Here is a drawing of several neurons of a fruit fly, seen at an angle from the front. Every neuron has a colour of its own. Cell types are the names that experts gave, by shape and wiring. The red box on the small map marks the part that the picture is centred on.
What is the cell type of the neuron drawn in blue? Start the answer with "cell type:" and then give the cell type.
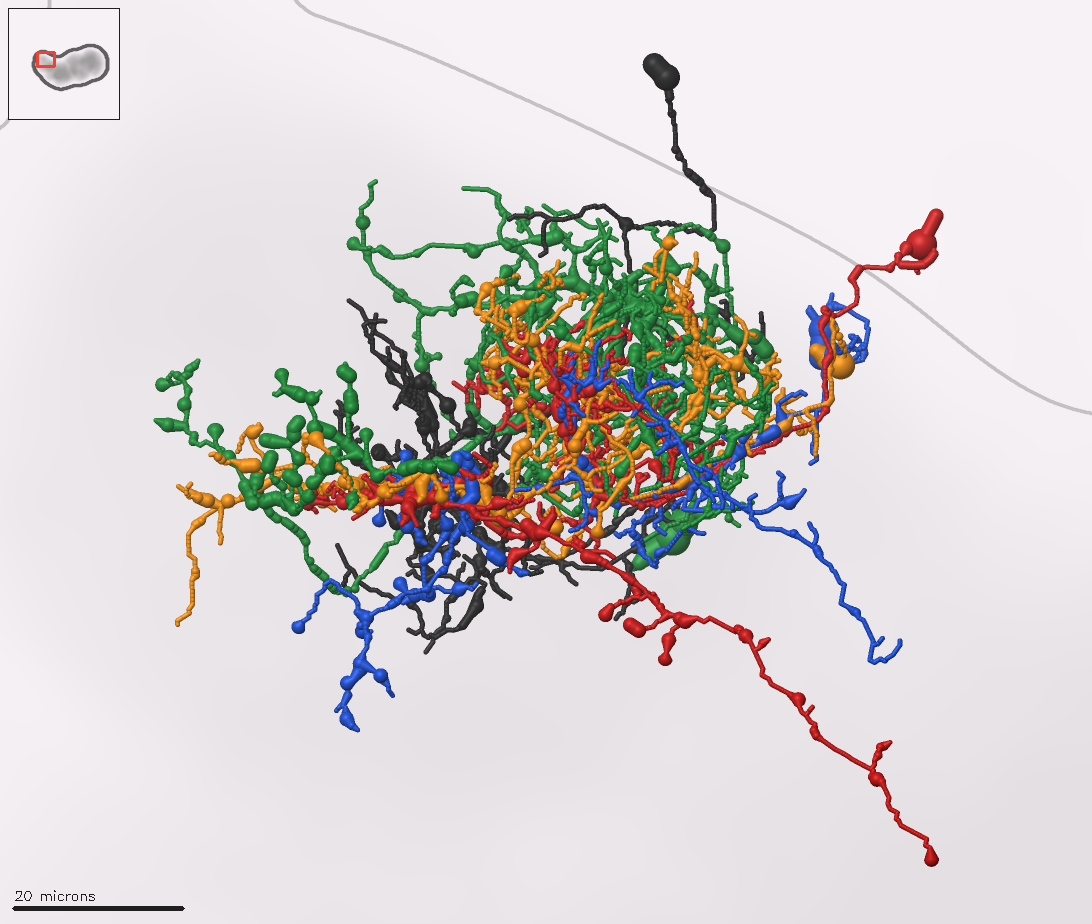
cell type: INXXX443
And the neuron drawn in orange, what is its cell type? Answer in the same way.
cell type: INXXX438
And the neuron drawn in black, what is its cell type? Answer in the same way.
cell type: INXXX448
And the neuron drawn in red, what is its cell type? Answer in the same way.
cell type: INXXX426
